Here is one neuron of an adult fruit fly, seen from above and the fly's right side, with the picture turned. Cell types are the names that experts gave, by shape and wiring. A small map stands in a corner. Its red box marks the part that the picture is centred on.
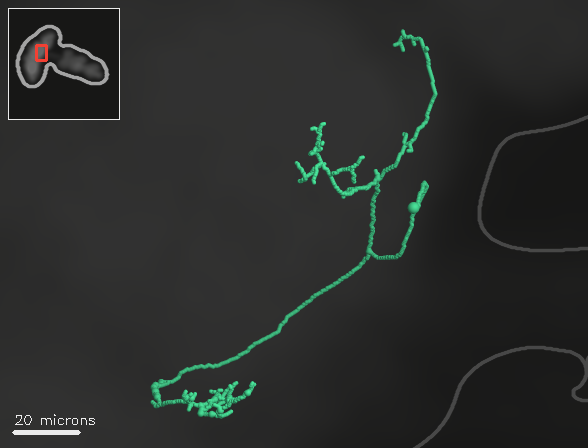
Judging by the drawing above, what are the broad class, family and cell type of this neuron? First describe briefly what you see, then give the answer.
It is in the brain and does not reach the nerve cord. From top to bottom in the picture it spans about 120 microns. It is a central-brain intrinsic neuron. The family is hemilineage DL2_dorsal. Its cell type is LHPV5a3.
